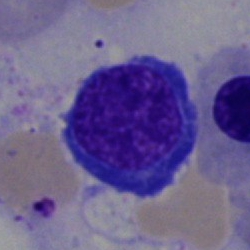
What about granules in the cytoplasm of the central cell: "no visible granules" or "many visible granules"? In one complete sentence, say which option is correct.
Granules are not seen anywhere in the cell's cytoplasm.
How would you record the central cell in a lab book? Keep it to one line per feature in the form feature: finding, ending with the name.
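Outline: roughly round, slightly uneven, knobbly edge
Chromatin: finely stippled, lighter and darker purple specks throughout
Cytoplasm colour: deep blue
Cytoplasm rim: narrow, widest along lower edge
Name: erythroblast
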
